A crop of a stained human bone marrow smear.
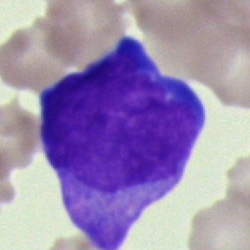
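Blast. Its outline looks irregular and angular to me, not smoothly round, and a small dark-blue knob bulges from the top edge. The chromatin seems fine and evenly stippled, without coarse dark clumps. I see no clear vacuoles in the cytoplasm.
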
